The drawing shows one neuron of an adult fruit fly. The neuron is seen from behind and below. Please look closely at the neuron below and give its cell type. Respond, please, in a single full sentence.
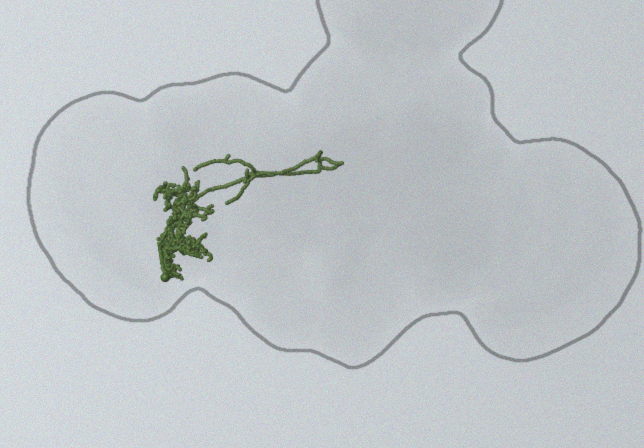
The cell type that this neuron has is AVLP115.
